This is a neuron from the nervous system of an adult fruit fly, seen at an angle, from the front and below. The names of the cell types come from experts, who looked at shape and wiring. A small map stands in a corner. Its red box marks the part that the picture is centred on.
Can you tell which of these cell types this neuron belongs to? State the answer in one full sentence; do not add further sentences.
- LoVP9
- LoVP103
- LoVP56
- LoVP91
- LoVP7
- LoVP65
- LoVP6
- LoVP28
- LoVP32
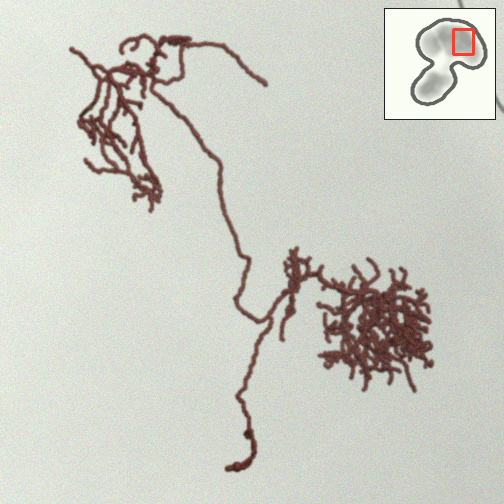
The cell type for the neuron is LoVP56.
